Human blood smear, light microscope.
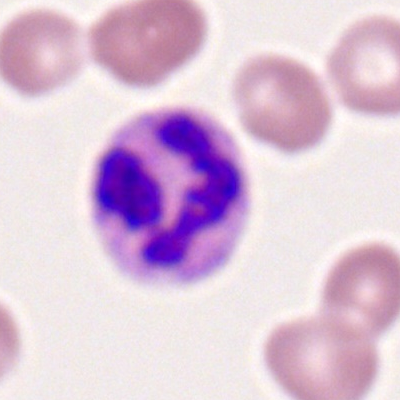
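Segmented neutrophil. Notice the round, smooth outline of the cell. Its nucleus is divided into several lobes set around the cell's edge, with dark purple, densely clumped chromatin. Between the lobes, pale pinkish-lilac cytoplasm fills the space.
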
